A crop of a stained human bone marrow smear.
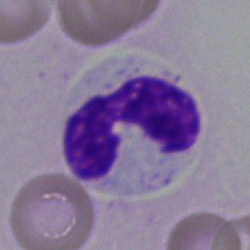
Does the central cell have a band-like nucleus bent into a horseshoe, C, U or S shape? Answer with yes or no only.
Yes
